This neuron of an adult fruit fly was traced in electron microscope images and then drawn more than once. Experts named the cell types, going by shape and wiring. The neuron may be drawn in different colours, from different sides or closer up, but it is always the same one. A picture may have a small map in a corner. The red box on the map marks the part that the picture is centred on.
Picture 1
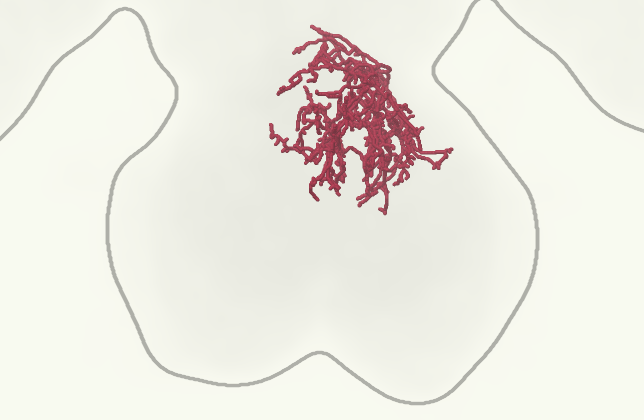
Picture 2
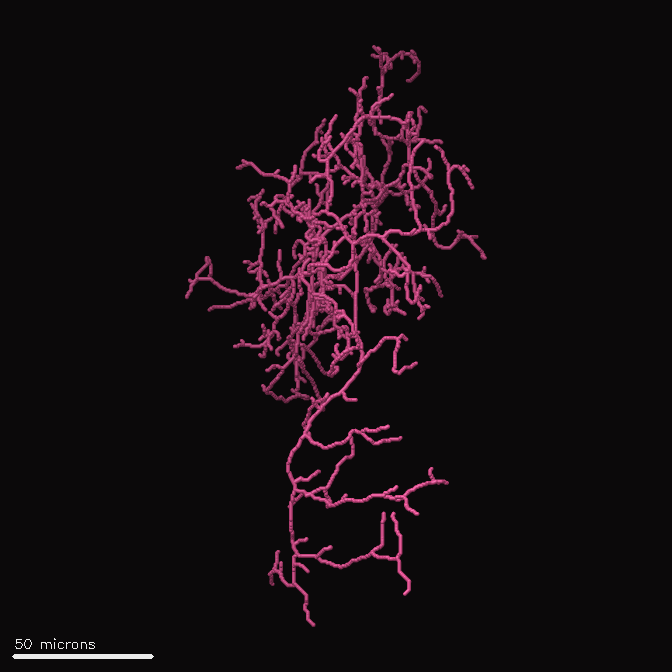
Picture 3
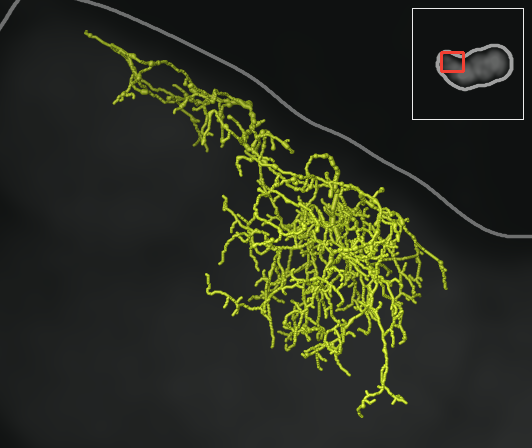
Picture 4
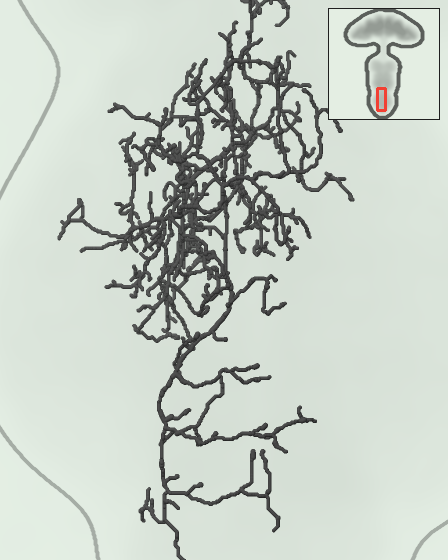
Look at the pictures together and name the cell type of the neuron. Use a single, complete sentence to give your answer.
The cell type designation of this neuron is IN12A024.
